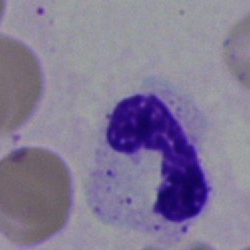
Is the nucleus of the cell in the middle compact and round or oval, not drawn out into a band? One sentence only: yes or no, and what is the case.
No, the shape of the nucleus is a curved band without separate lobes.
